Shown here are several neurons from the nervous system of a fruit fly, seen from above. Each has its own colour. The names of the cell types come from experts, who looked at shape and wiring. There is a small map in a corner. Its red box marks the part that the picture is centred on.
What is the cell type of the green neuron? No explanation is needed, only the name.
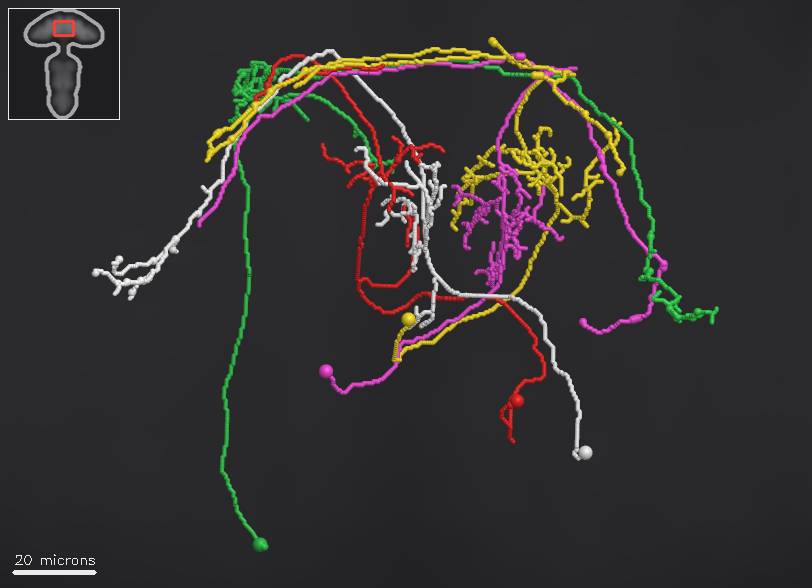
FS4A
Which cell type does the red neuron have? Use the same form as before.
FS3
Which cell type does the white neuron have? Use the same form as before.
FS4B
